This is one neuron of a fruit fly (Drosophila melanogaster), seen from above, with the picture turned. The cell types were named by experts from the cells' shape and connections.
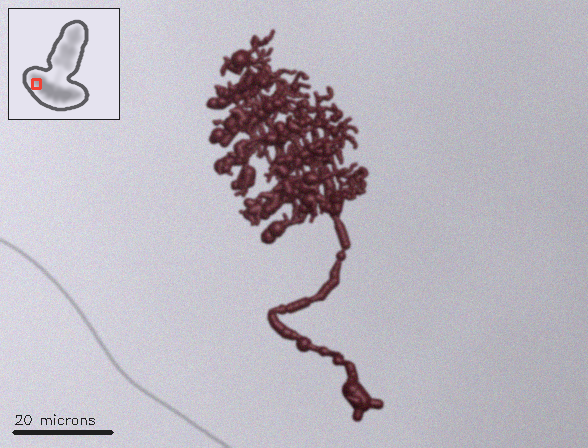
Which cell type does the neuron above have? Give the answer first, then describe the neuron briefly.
Its cell type is Dm4. It is an optic-lobe intrinsic neuron. It is in the brain and does not reach the nerve cord. By the scale bar it is about 80 microns tall in this view. The picture shows dozens of branch ends.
